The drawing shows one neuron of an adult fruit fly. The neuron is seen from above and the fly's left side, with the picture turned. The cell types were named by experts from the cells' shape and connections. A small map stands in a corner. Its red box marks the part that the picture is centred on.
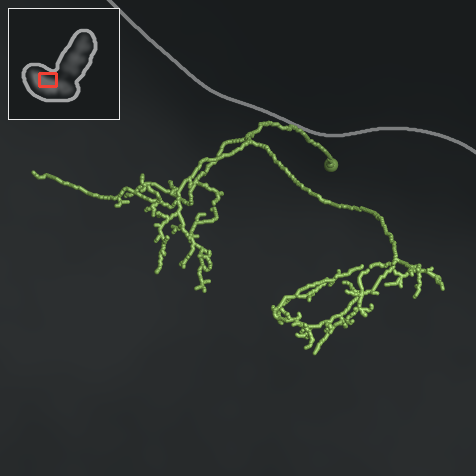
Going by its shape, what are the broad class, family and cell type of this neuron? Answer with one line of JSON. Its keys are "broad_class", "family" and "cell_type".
{"broad_class": "central-brain intrinsic neuron", "family": "hemilineage DM6_posterior", "cell_type": "CB4206"}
